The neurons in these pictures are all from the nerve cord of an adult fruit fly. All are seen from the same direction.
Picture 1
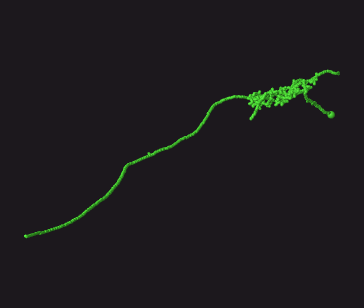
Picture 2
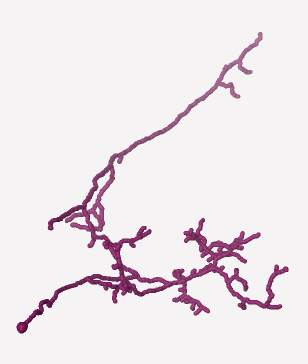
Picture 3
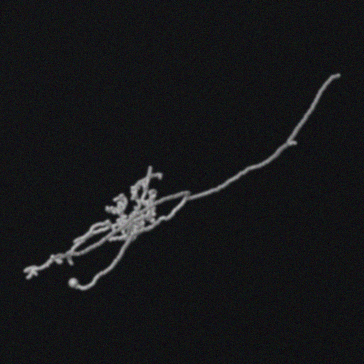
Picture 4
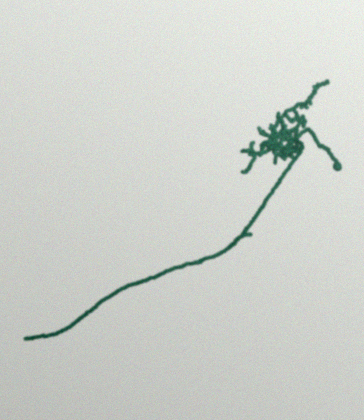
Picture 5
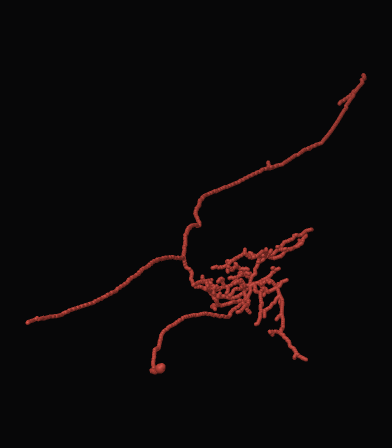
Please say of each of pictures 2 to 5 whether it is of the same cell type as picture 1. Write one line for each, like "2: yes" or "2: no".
2: no
3: yes
4: yes
5: yes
